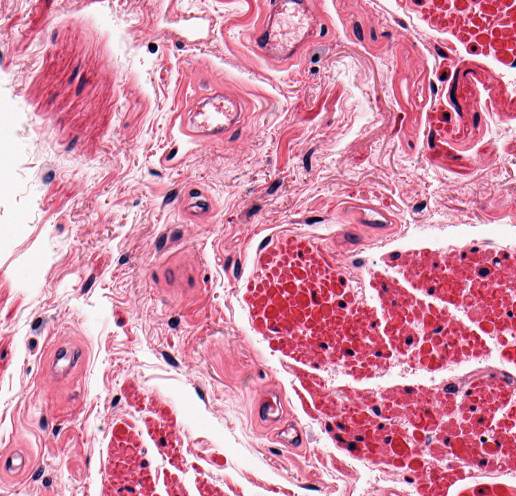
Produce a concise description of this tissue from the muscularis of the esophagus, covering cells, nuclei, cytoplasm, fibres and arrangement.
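Densely packed, deep red muscle bundles cut across fill the right and lower field; the upper left holds looser connective tissue. In these cross-cut bundles the fibres appear as many small, closely set red profiles, with dark nuclei scattered among them. At the upper left, a lengthwise-cut bundle shows elongated dark nuclei parallel to its long axis. Stromal nuclei are sparse, dark and mostly spindle-shaped.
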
